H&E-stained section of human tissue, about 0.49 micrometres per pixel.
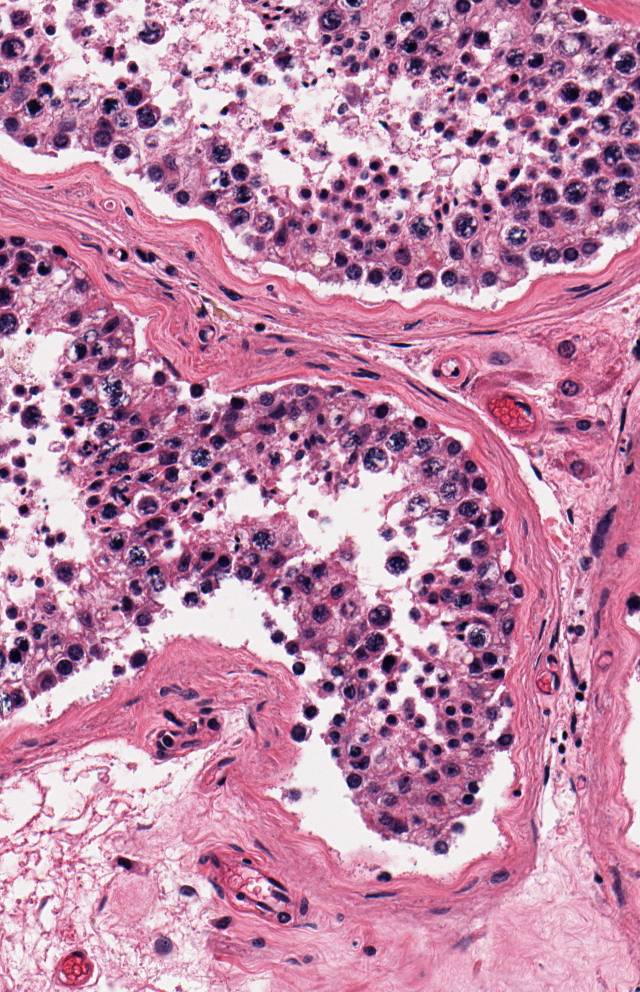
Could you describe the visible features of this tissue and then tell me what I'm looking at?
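Two large tubular profiles, cut in cross-section, occupy upper and central field. Tubules lined by stratified epithelium of rounded cells, many layers thick. Many epithelial cells with large round nuclei, coarse clumped dark chromatin. Each tubule bounded by thick wavy band of pink collagenous tissue containing flattened, elongated dark nuclei. Tissue is testis.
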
